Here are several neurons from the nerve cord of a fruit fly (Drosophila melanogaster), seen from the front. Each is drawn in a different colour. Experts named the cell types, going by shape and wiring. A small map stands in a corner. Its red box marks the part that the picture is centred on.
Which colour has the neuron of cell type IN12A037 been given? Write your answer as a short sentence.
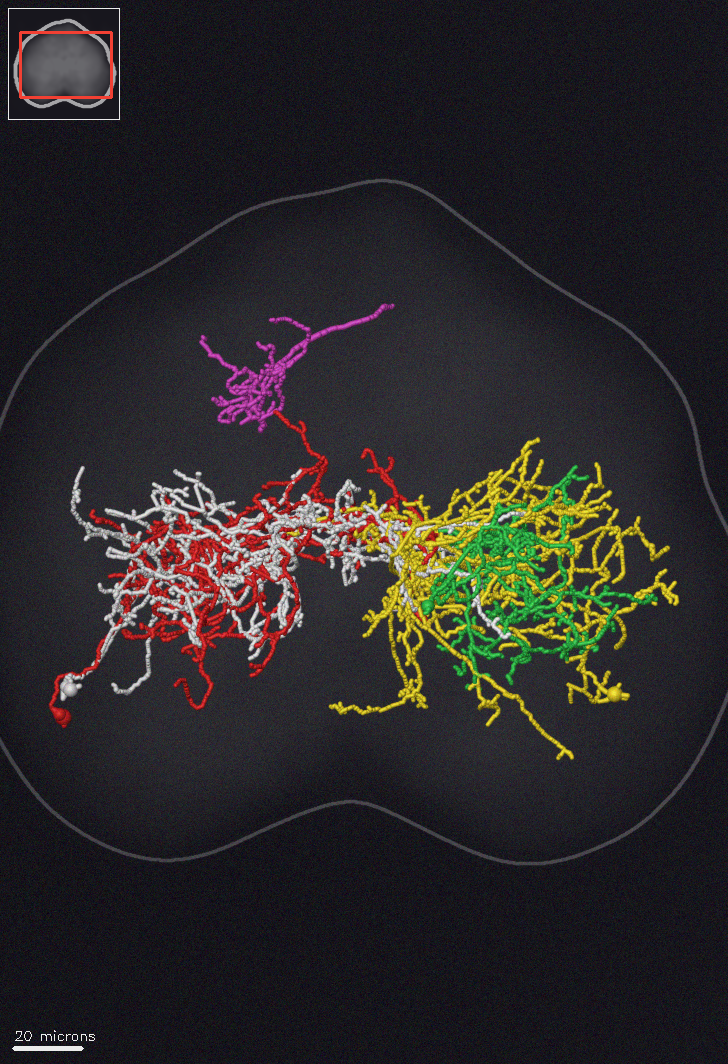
The colour is white.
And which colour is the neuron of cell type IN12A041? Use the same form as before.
The colour is red.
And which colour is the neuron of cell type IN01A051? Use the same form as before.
The colour is magenta.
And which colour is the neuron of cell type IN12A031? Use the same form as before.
The colour is yellow.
